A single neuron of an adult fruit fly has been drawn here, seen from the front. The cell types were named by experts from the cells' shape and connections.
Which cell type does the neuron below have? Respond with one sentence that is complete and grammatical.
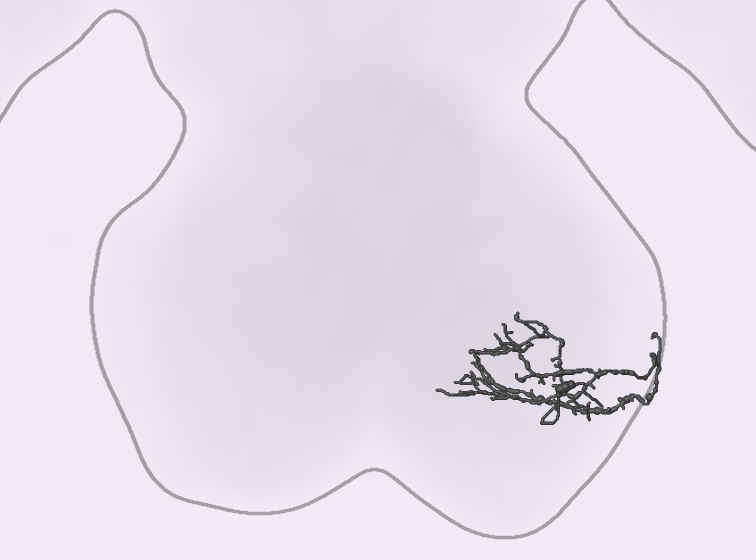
The neuron is typed under the name IN13A043.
